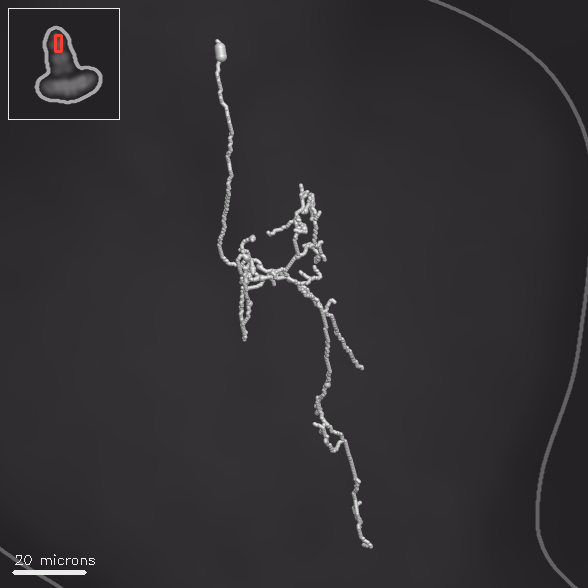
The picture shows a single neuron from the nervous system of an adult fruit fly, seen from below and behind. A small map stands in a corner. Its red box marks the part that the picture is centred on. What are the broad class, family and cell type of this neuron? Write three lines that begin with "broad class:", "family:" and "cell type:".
broad class: nerve-cord intrinsic neuron
family: hemilineage 01B
cell type: IN01B098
